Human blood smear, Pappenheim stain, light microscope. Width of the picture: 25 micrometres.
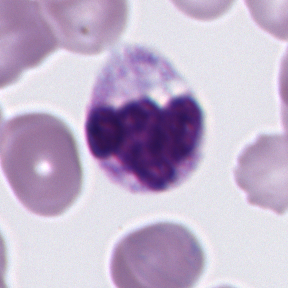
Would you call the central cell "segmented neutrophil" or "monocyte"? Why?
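Segmented neutrophil.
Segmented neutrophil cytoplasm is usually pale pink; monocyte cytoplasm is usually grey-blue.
Here the cytoplasm is pale, with only a faint lilac tint, not grey-blue. Also seen: most cytoplasm above the nucleus, in the upper part of the cell; fine violet granules scattered through it; chromatin dark purple, densely clumped; nucleus about 10 by 8 micrometres.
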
